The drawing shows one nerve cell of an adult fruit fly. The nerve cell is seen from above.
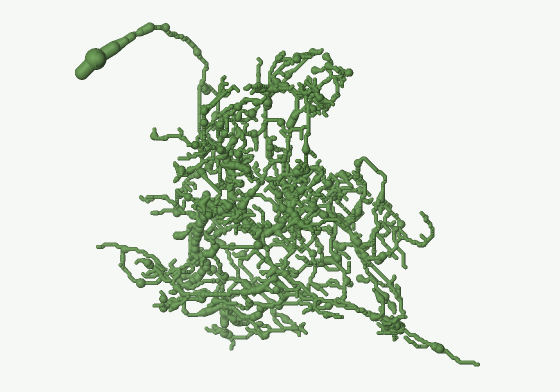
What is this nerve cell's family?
hemilineage ALl1_dorsal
